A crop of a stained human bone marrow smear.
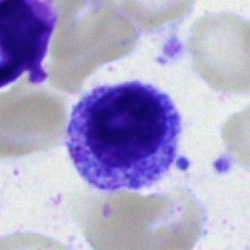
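Myelocyte in the middle of the field. Its outline is round. See how the nucleus sits toward the upper part, leaving a wider band of cytoplasm below. That cytoplasm holds many purple granules, and you will find no vacuoles in it.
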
